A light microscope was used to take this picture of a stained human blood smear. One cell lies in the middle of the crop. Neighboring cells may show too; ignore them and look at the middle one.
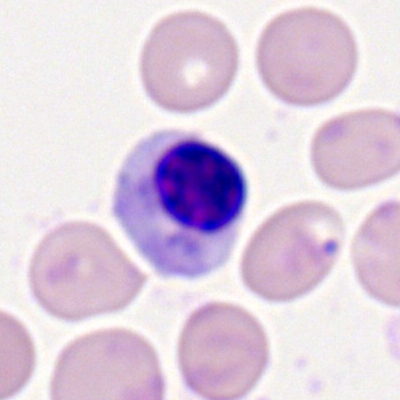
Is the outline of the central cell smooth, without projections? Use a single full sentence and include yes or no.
Yes, along its outline the cell is smooth, with no projections.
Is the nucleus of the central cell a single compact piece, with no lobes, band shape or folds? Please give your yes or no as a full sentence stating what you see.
Yes, what the cell has is a single compact round, oval or kidney-shaped nucleus.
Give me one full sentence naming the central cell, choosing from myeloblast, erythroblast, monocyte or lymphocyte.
Positioned in the middle of the crop is an erythroblast.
